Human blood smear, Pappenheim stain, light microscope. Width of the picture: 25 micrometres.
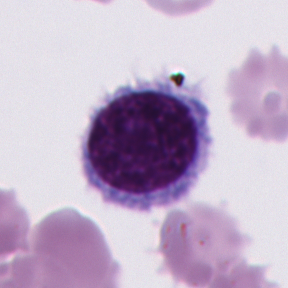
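Hairy cell; outline roughly round, edge fuzzy and ragged. Nucleus round, about 9 micrometres across, without indentation or lobes. Nucleus fills about 70% of the cell's area. Narrow rim of cytoplasm around the nucleus. No granules seen in cytoplasm.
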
